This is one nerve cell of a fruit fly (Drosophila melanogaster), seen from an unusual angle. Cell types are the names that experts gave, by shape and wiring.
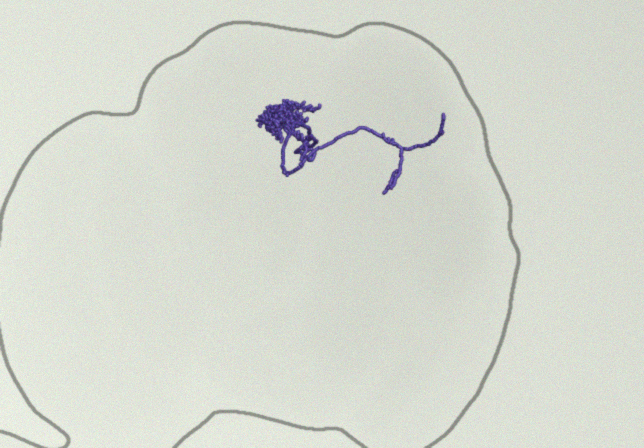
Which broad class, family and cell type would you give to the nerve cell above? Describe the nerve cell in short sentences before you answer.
As drawn here it is wider than it is tall. This is a central-brain intrinsic neuron. The family is hemilineage AOTUv3_dorsal. It is of cell type AOTU008.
